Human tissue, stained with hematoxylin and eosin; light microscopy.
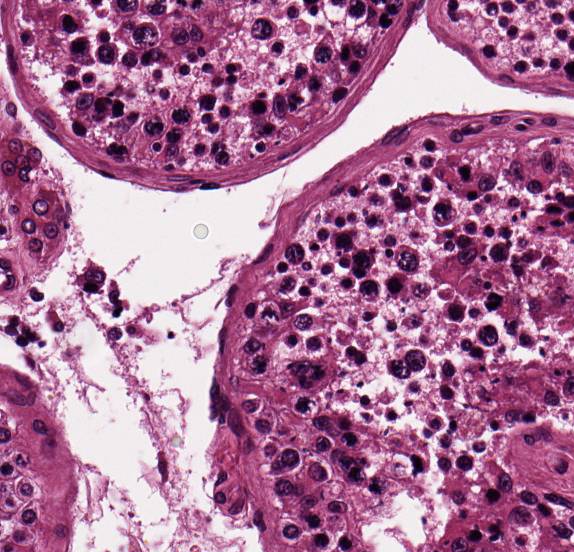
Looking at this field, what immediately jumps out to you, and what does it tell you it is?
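Seminiferous tubule profiles make up this field. Check one: a thin pink layer with flattened, elongated nuclei bounds each tubule. Check two: many cell layers stack from wall to centre, including numerous large round primary spermatocytes with coarse, clumped dark chromatin.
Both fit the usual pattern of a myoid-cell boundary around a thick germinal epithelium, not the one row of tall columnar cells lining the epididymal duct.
Between the nuclei, the cytoplasm is pale and finely vacuolated, looking frothy.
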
